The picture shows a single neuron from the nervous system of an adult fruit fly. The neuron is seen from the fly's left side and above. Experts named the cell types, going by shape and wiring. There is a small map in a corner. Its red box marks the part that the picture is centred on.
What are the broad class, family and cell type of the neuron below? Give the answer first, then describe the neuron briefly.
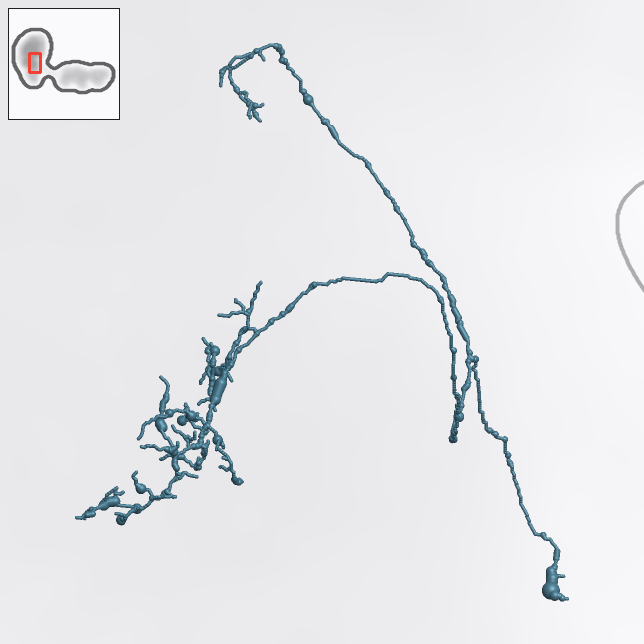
It is a central-brain intrinsic neuron. The family is hemilineage LB3. The cell type is AMMC005. The cell body is at the lower right of the picture. The picture shows dozens of branch ends.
